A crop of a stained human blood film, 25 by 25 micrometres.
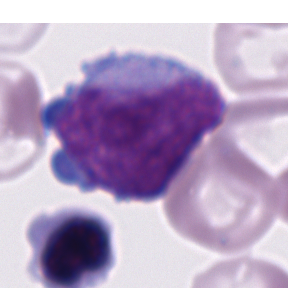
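Myeloblast, the central cell of the smear, measuring about 16 by 13 micrometres. Its outline is irregular and angular rather than round. The nucleus is a single unlobed mass of about 15 by 10 micrometres, occupying about 70% of the cell's area. The chromatin is finely stippled and evenly spread, without coarse dark clumps. Scant pale blue cytoplasm appears mainly as a paler band along the top of the cell.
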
